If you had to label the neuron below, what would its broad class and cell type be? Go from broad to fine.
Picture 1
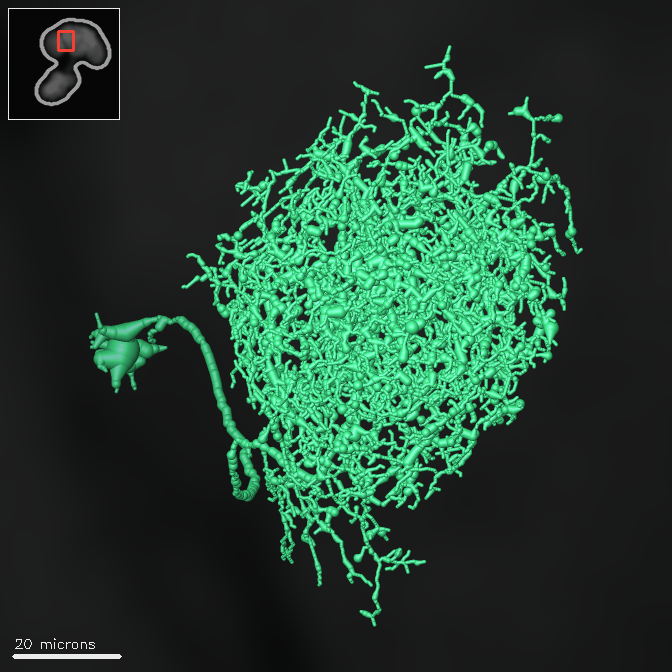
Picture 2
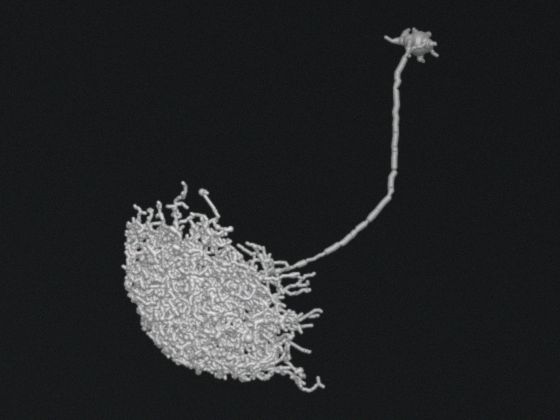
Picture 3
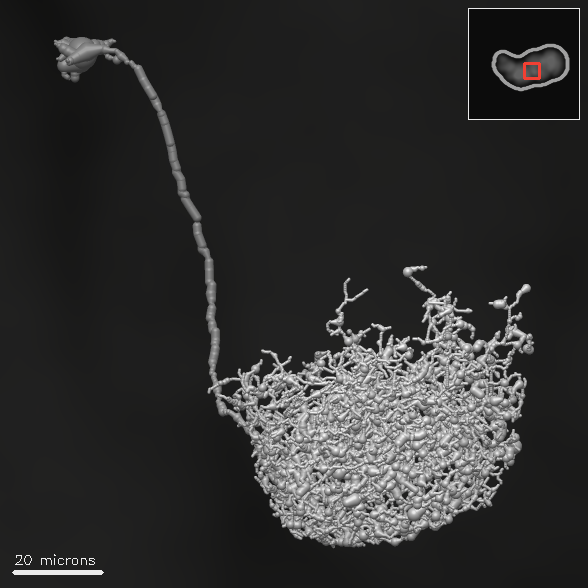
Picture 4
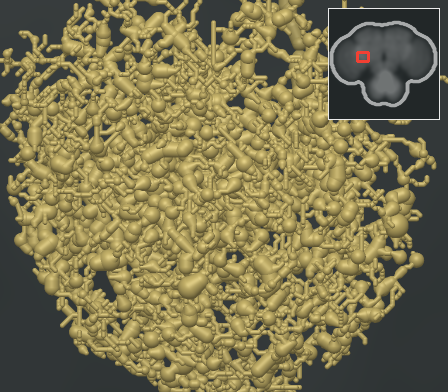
central-brain intrinsic neuron; AVLP544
